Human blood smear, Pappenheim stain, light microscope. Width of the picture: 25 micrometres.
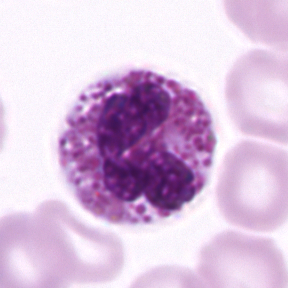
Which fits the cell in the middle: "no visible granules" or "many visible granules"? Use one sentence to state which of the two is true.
It is many visible granules that the cytoplasm of this cell contains.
